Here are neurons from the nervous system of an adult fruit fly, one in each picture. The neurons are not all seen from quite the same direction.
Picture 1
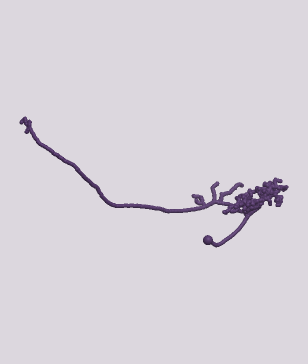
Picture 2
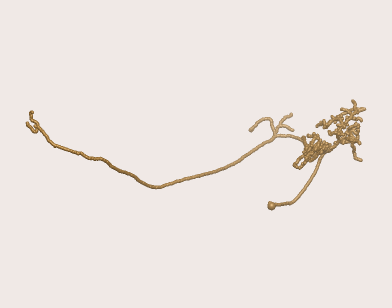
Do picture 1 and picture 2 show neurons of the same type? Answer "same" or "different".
same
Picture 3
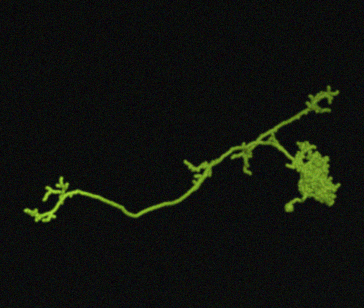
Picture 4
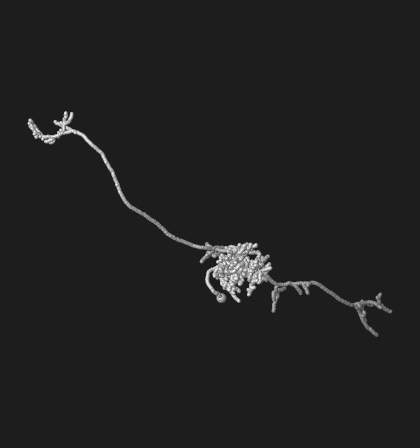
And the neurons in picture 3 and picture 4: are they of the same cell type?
same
